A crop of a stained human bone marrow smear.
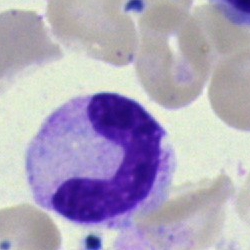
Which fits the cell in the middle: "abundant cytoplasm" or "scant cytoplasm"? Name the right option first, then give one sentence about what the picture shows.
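Abundant cytoplasm. The cytoplasm is abundant and pale lilac.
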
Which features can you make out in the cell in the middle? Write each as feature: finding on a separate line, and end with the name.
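Shape: round, smooth edge.
Nucleus: one curved band, no lobes.
Hollow: opens to the left.
Chromatin: dark purple, coarsely clumped.
Verdict: band neutrophil.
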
